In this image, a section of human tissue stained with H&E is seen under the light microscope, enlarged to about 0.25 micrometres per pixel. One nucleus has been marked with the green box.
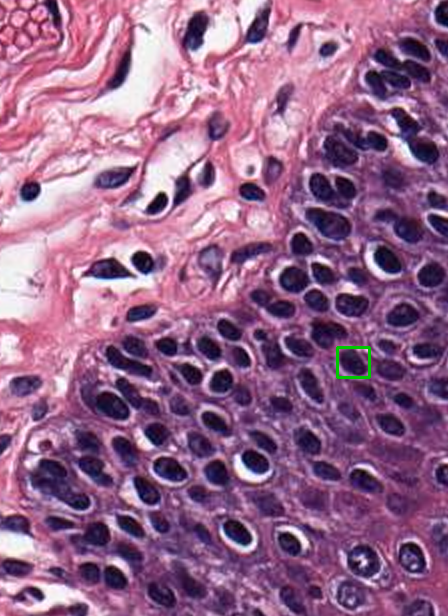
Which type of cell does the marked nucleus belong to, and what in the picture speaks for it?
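This is a squamous epithelial cell. The nucleus is oval, evenly dark, and about the same size as the nuclei around it. A thin pale rim separates the nucleus from the surrounding cytoplasm. The cytoplasm is a narrow purplish-pink band, and its outer border blends into the neighbouring cells without a sharp line. The cell lies inside a crowded sheet of cells with similar oval nuclei, several cells away from the pink fibrous tissue at the upper left.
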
